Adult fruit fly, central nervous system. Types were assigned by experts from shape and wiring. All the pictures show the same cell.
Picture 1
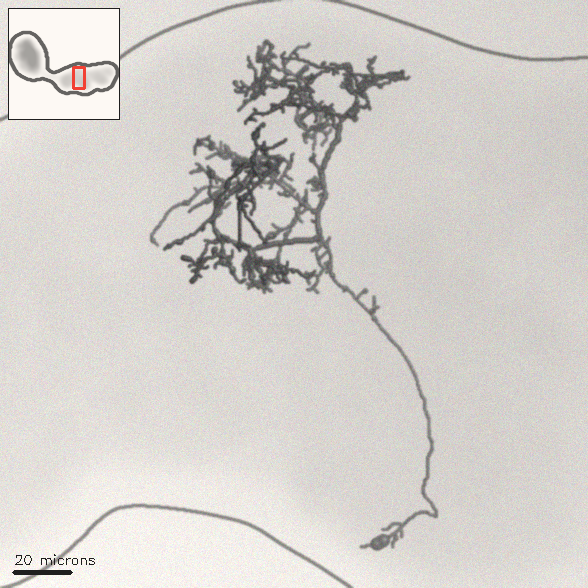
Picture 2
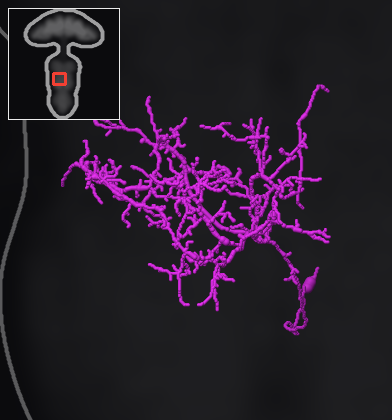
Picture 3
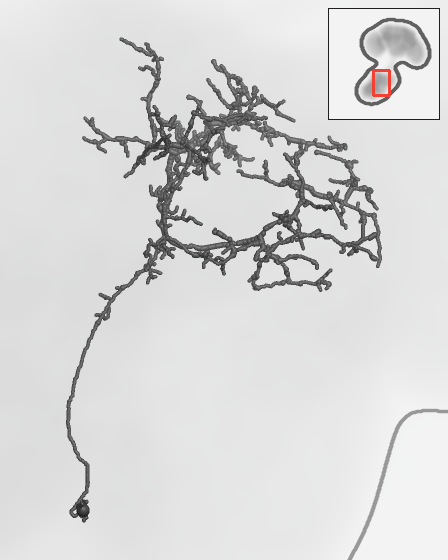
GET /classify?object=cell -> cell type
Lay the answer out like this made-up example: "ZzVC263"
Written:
"IN06B036"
